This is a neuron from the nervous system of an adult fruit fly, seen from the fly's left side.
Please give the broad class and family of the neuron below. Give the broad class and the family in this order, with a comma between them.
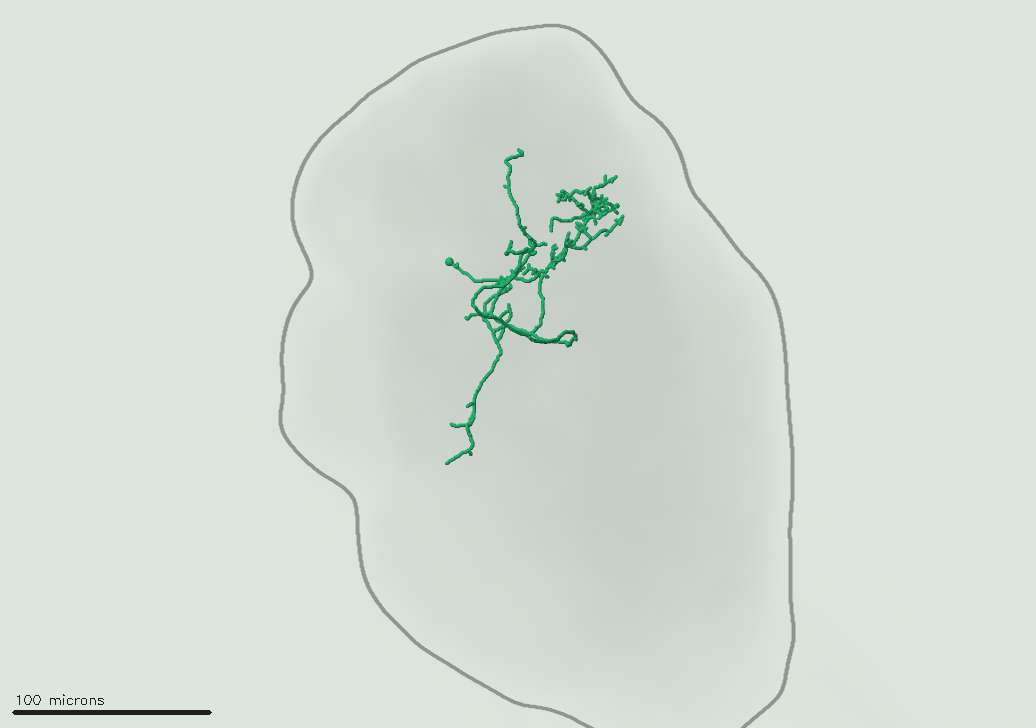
central-brain intrinsic neuron, hemilineage VLPl2_posterior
